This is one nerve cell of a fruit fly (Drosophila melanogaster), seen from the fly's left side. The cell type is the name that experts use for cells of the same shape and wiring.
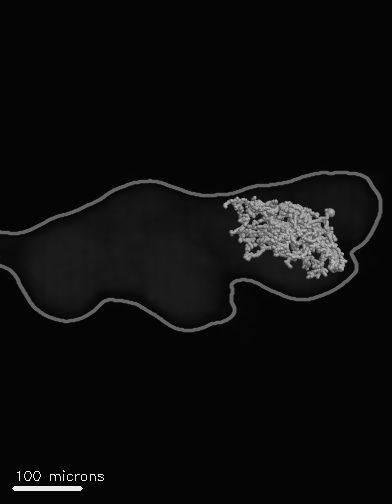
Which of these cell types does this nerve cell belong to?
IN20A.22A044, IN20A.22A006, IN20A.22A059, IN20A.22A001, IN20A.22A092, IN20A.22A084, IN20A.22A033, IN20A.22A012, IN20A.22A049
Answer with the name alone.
IN20A.22A001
